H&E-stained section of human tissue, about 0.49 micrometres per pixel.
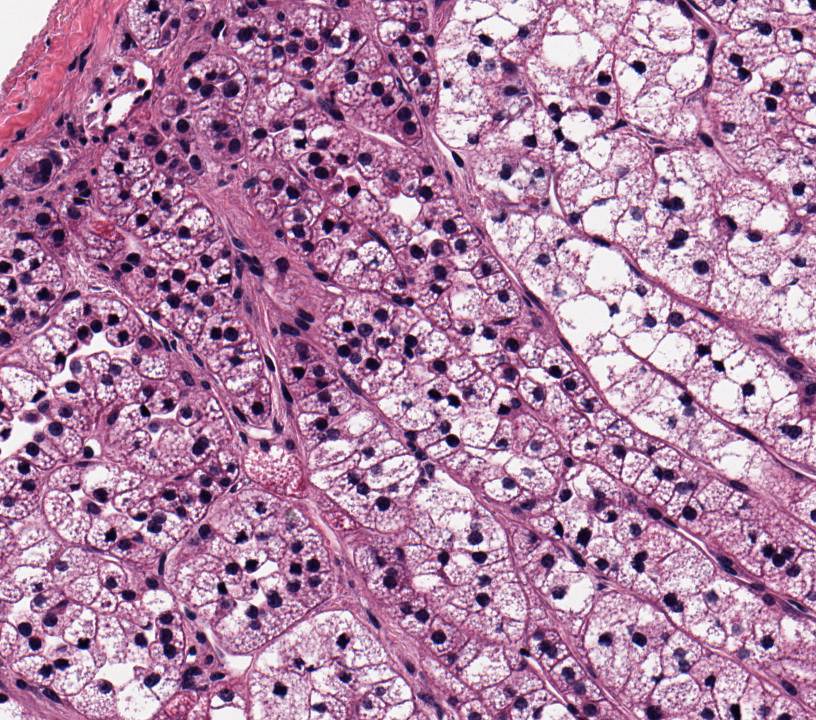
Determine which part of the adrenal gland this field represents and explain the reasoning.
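Zona fasciculata: long parallel cords of cells run diagonally from upper left to lower right. Toward the right half the cells have abundant pale, foamy to clear vacuolated cytoplasm.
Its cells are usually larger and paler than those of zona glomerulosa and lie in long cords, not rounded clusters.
Near the upper left the cells are smaller, with darker, finely granular pink cytoplasm; a narrow band of dense pink fibrous tissue lies in that corner.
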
